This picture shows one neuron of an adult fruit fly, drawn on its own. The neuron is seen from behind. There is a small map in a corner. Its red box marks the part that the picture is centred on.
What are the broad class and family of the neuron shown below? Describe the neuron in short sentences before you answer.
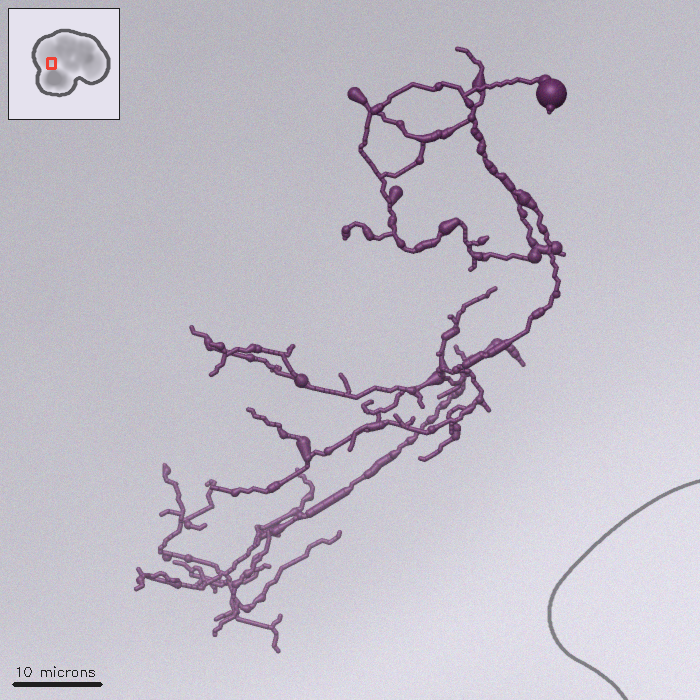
The cell body can be seen at the upper right of the picture. From top to bottom in the picture it spans about 70 microns. Dozens of branch ends can be seen. It is an optic-lobe intrinsic neuron. Its family is LpMe.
